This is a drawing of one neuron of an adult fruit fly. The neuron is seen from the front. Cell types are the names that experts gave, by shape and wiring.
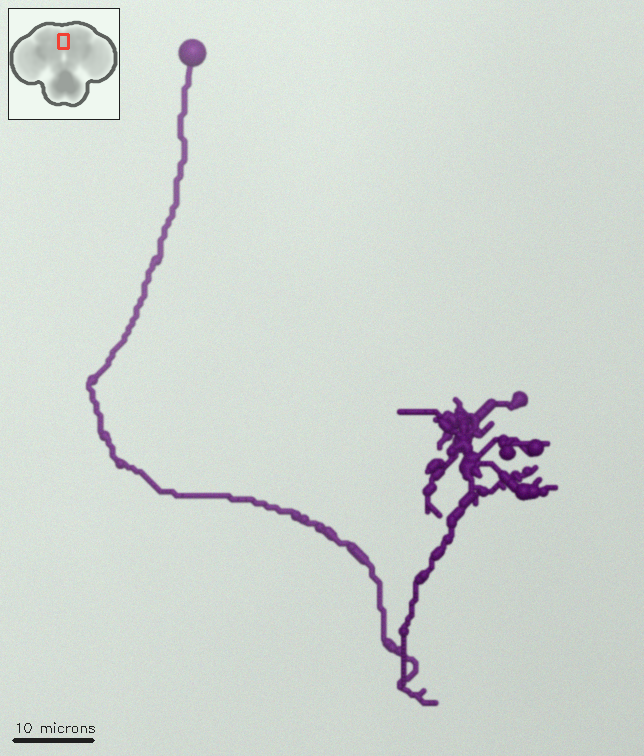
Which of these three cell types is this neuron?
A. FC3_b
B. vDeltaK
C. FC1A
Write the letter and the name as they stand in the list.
B. vDeltaK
